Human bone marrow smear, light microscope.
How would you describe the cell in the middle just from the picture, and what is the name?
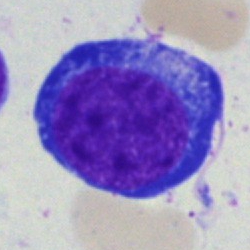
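The outline is round to slightly oval and smooth. The nucleus lies toward the left, leaving a wider cytoplasmic rim on the right. A paler, mottled cytoplasmic zone sits at the upper right beside the nucleus. No granules are present. The cell is a proerythroblast.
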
